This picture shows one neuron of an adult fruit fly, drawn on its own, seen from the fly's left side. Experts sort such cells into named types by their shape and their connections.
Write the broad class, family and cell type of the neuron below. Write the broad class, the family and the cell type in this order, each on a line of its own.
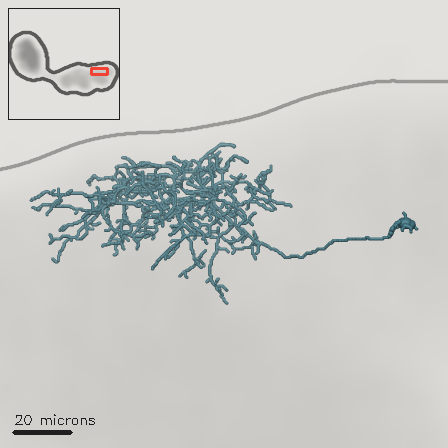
nerve-cord intrinsic neuron
hemilineage 06A
IN06A066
